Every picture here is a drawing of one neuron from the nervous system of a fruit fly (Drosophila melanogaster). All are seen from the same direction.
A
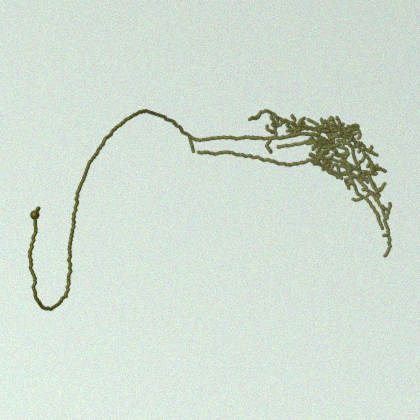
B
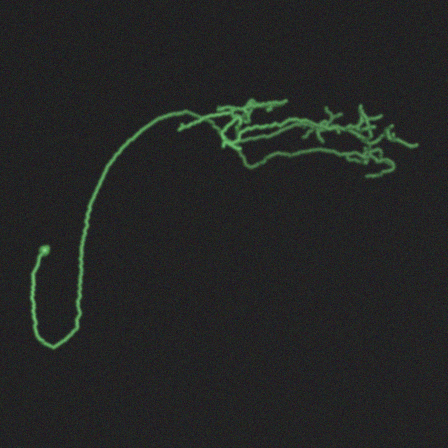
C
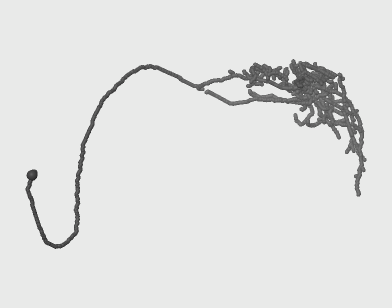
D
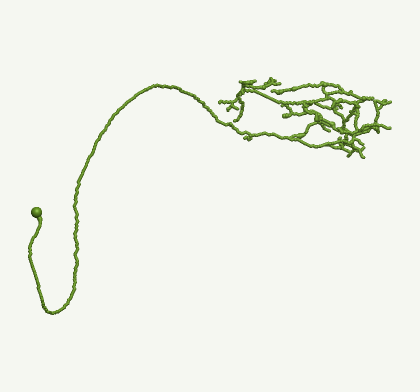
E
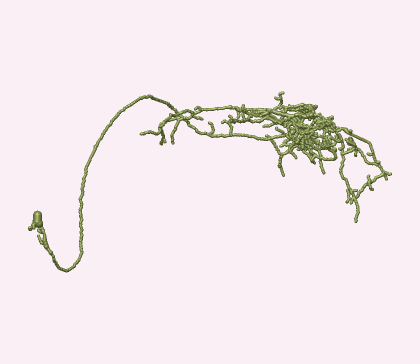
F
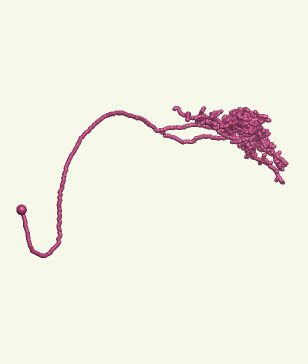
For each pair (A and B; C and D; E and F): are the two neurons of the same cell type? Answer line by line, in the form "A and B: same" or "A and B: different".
A and B: different
C and D: different
E and F: same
